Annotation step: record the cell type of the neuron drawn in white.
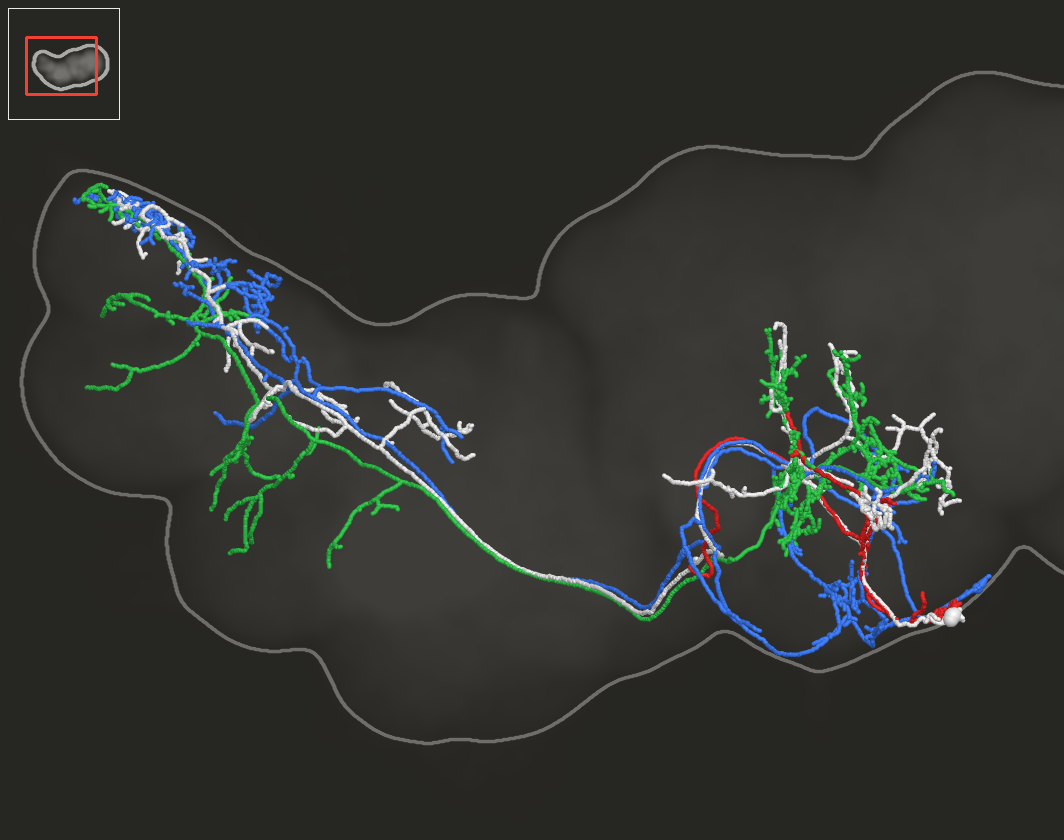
DNg26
